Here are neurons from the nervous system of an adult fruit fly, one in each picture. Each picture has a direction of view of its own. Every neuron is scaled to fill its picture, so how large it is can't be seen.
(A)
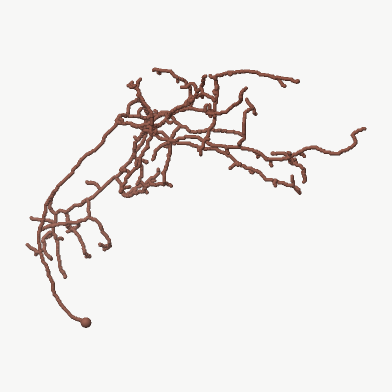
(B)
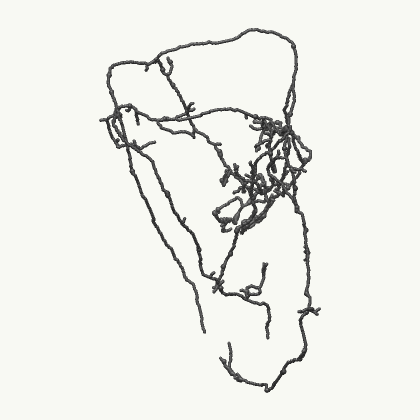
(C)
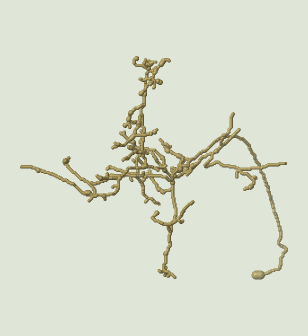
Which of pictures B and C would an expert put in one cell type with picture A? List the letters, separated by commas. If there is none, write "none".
none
